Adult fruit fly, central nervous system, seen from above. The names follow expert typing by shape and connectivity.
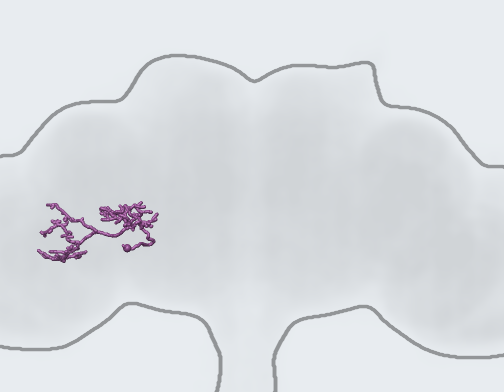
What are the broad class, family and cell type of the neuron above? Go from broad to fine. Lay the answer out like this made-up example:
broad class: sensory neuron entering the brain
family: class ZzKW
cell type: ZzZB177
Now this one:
broad class: central-brain intrinsic neuron
family: hemilineage SLPpm1
cell type: LHPD4e1_b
